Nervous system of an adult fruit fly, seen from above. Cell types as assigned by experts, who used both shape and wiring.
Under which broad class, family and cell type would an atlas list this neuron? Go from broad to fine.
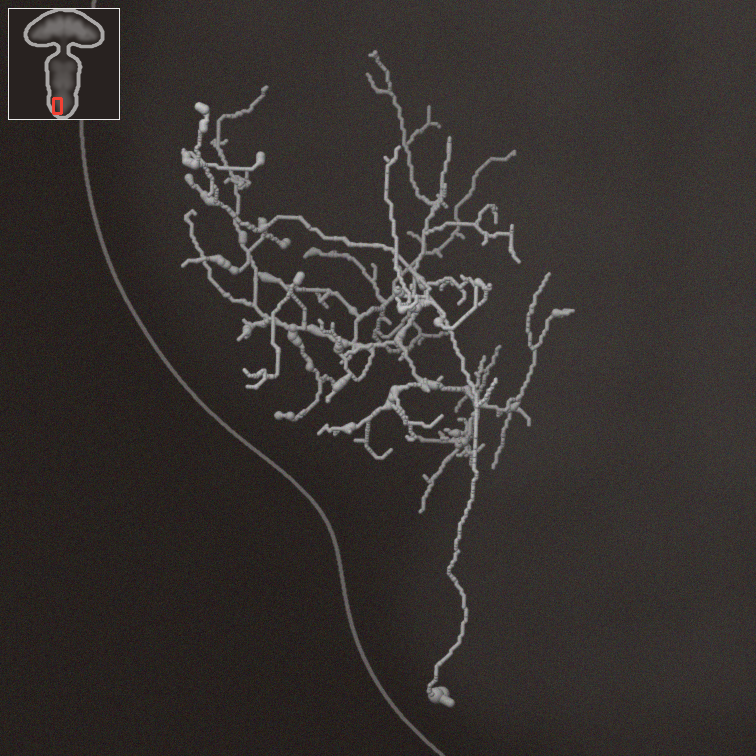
nerve-cord intrinsic neuron; hemilineage 20A.22A; IN20A.22A021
